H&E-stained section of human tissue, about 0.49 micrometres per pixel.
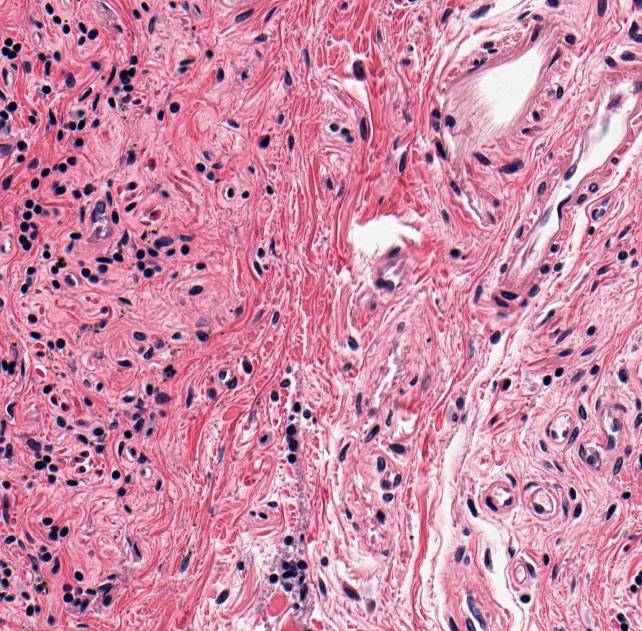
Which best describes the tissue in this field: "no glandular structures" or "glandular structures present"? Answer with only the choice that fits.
No glandular structures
